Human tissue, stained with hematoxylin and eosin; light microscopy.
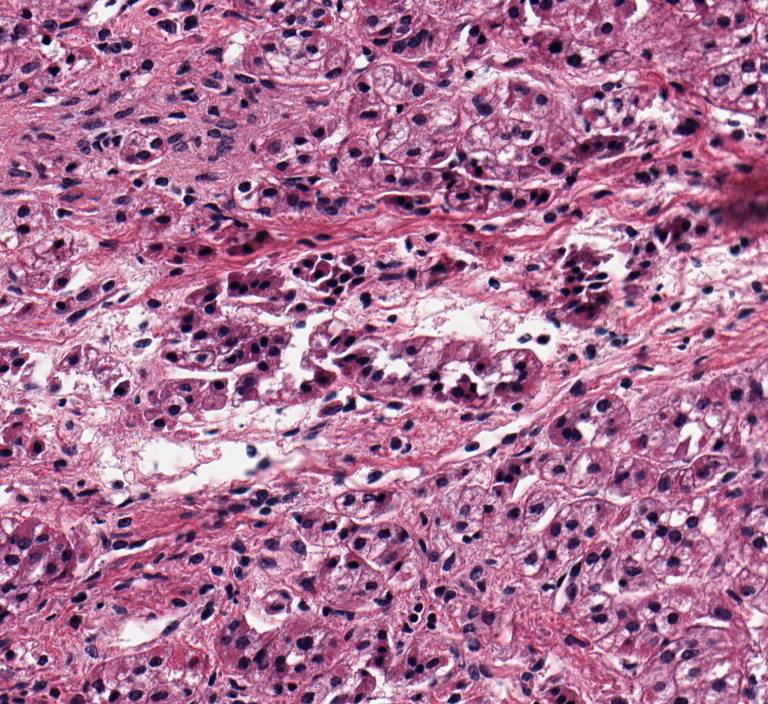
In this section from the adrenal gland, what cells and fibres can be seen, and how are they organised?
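Nests and sheets of cells occupy upper and lower field, divided by thin pink fibrous strands. Nuclei mostly single, round to oval, darkly stained. Pink fibrous band crosses the middle, left edge toward upper right. Within this loose central band, small cell clusters with crowded nuclei, darker than those of the surrounding nests.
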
